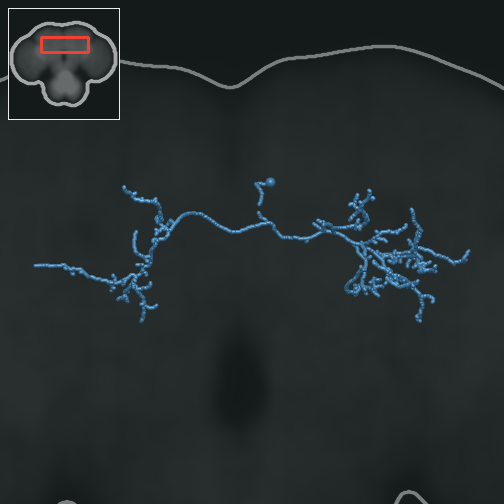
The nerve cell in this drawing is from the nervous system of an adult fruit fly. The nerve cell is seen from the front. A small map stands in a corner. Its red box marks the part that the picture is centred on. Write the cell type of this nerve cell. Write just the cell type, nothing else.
CB4072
